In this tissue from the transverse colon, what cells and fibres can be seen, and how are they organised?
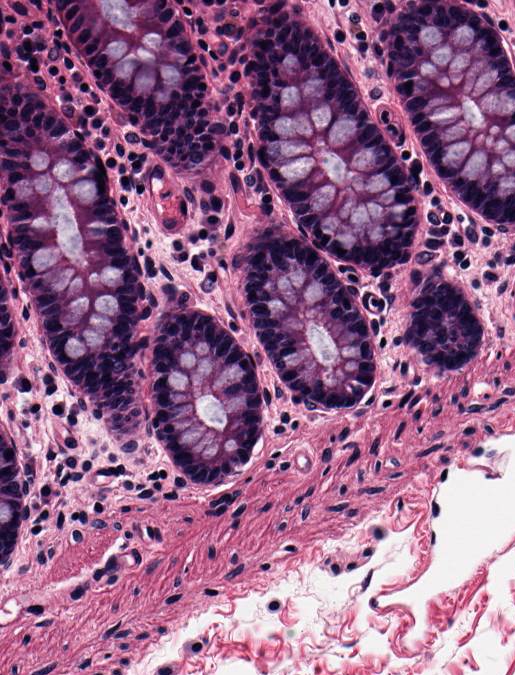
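At the top, glands cut in cross or oblique section fill the upper two-thirds of the field as rounded to oval units. Each is lined by a single layer of columnar cells, with dark nuclei at the outer, basal edge. The glands are unbranched and lie side by side; no surface villi appear. Below them, a band of pink smooth muscle with spindle-shaped nuclei runs diagonally across the lower field.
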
